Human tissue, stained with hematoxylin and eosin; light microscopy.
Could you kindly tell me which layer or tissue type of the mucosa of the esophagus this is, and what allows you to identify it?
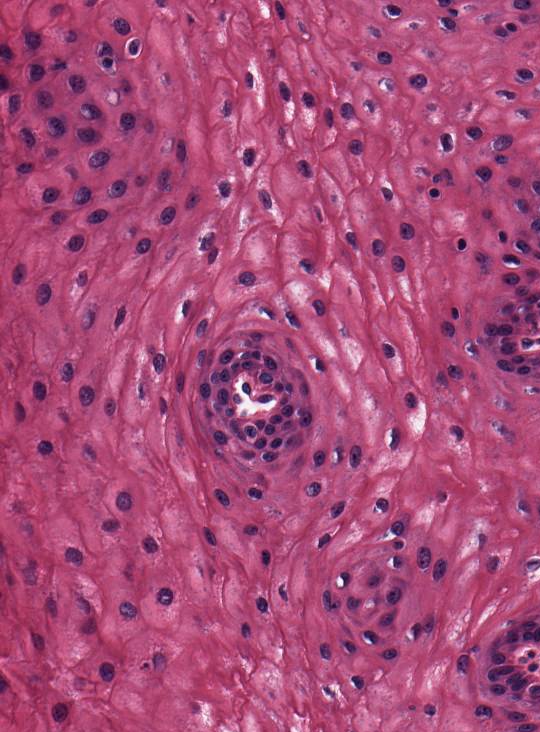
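What the field shows is stratified squamous nonkeratinized epithelium. Its squamous cells are polygonal, with abundant pink cytoplasm.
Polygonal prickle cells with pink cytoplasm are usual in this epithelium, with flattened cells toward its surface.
In the upper left, distinct pink borders separate neighbouring cells.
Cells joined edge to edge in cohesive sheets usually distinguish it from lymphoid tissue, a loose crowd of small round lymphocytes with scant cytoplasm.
Near the centre, cells form a concentric whorl around a small, clear space, and around this whorl flattened, elongated cells curve in a swirling pattern.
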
